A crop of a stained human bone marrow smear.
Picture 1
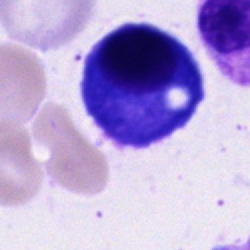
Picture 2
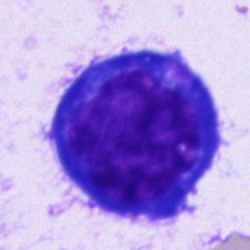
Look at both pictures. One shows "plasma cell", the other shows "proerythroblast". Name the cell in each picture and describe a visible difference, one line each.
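Picture 1 – plasma cell. The cytoplasm is plentiful and stains deep blue.
Picture 2 – proerythroblast. The cytoplasm forms a narrow rim of deep blue around the nucleus.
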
